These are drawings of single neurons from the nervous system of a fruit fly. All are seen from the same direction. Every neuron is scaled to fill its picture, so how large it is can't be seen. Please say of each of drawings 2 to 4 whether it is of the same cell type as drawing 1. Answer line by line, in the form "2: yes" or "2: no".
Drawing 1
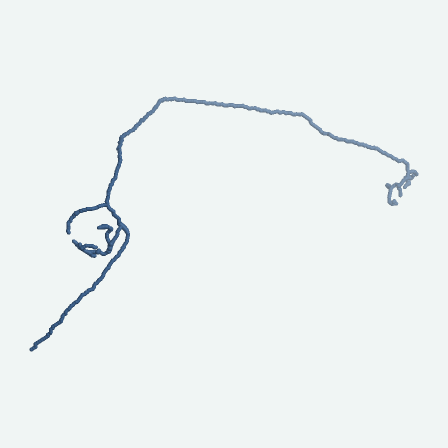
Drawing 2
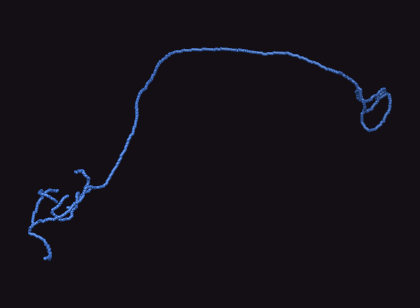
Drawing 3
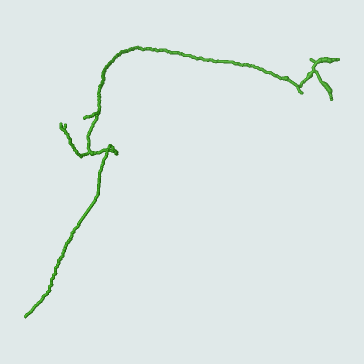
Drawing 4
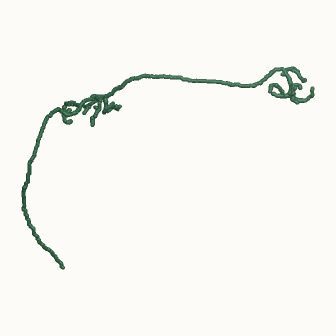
2: no
3: no
4: no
